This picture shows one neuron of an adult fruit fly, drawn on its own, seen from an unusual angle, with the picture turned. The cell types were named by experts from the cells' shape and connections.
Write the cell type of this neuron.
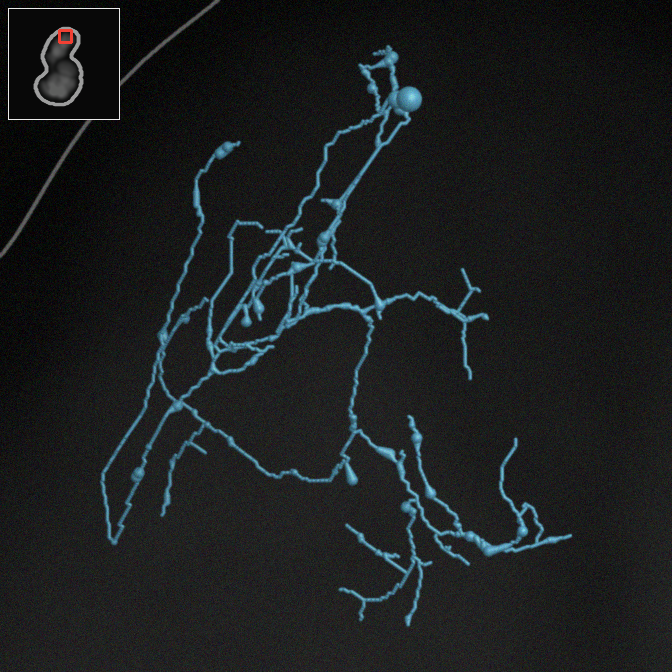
IN01B080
